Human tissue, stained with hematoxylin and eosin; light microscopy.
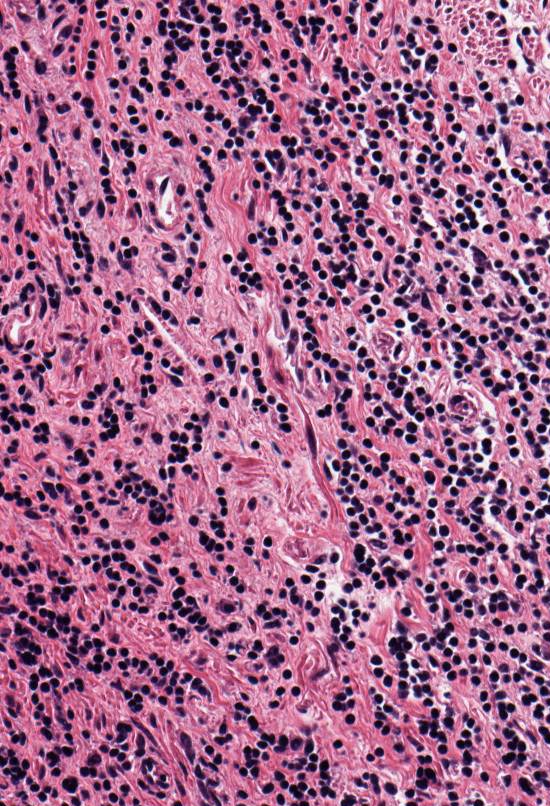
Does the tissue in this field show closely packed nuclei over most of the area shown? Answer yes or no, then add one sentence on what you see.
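Yes. A dense infiltrate of small round cells spreads through the whole field among pink collagen.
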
